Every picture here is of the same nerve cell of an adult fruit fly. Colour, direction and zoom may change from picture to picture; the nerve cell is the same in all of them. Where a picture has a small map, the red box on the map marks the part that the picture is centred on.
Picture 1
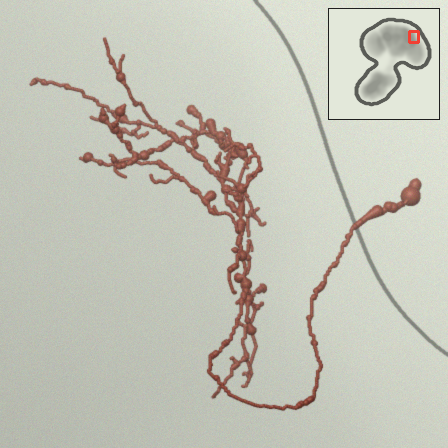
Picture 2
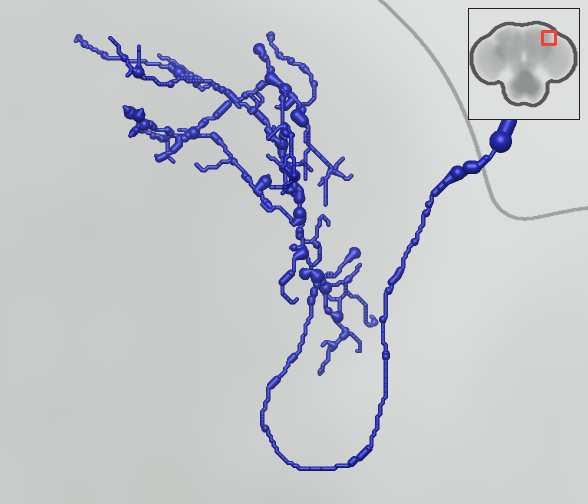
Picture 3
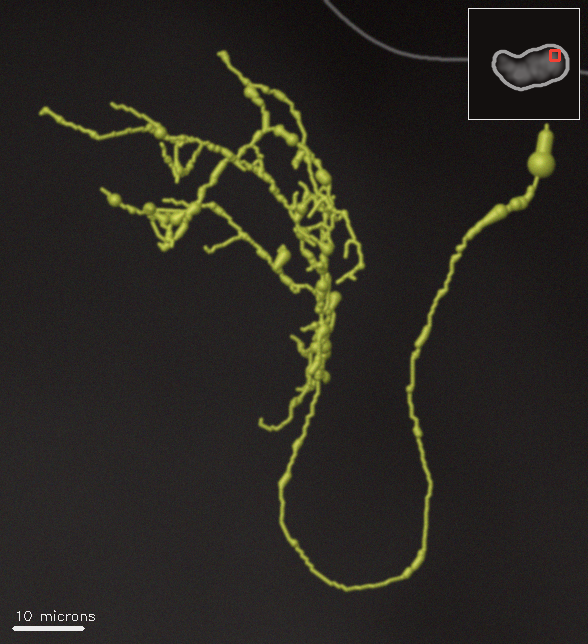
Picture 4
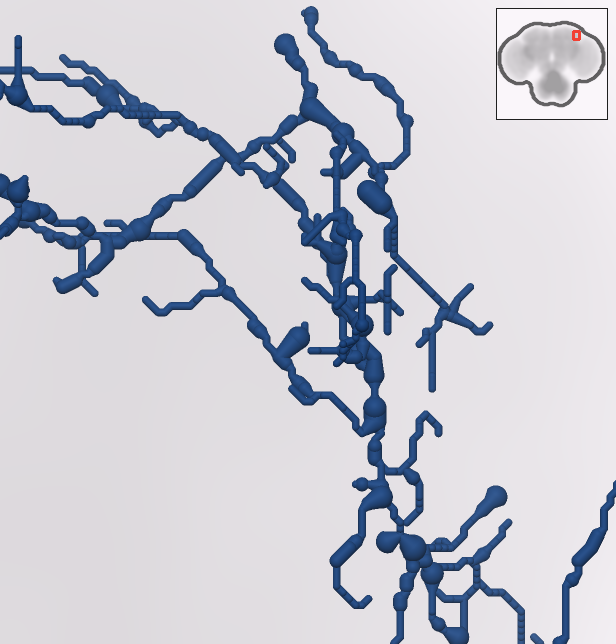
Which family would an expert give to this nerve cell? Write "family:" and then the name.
family: hemilineage VLPl4_dorsal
